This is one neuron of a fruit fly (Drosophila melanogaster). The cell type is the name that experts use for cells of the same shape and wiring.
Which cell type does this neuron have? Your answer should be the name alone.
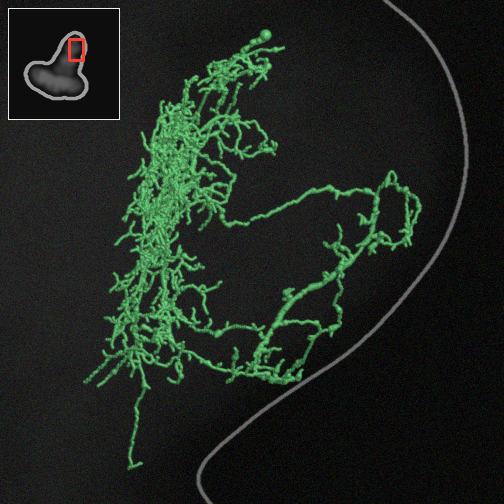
IN03A021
